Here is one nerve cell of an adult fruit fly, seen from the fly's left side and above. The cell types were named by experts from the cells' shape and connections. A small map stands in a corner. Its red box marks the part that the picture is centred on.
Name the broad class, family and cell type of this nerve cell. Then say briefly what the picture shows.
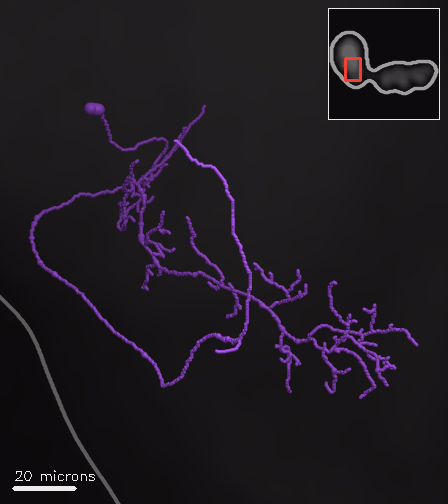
It is an optic-lobe intrinsic neuron. Its family is Lat. It is of cell type Lat3. Its cell body lies at the upper left of the picture. By the scale bar it is about 130 microns wide in this view. Dozens of branch ends can be seen.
